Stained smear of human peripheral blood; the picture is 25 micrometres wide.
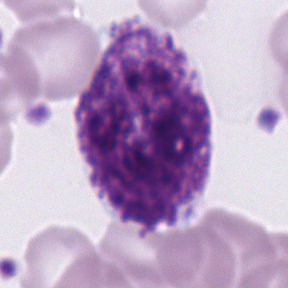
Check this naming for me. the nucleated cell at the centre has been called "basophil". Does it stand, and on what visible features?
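The name basophil is correct for this cell. Deciding are the coarse dark purple granules that fill the whole cell and hide the outline of the nucleus beneath them.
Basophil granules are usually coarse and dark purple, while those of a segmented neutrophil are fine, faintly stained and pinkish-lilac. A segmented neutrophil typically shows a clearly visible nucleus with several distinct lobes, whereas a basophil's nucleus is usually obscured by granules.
Both points favour basophil and speak against segmented neutrophil. Granules also stud the margin, making the outline bumpy, and almost no granule-free cytoplasm remains. The cell is oval, about 19 by 12 micrometres, longer from top to bottom.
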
